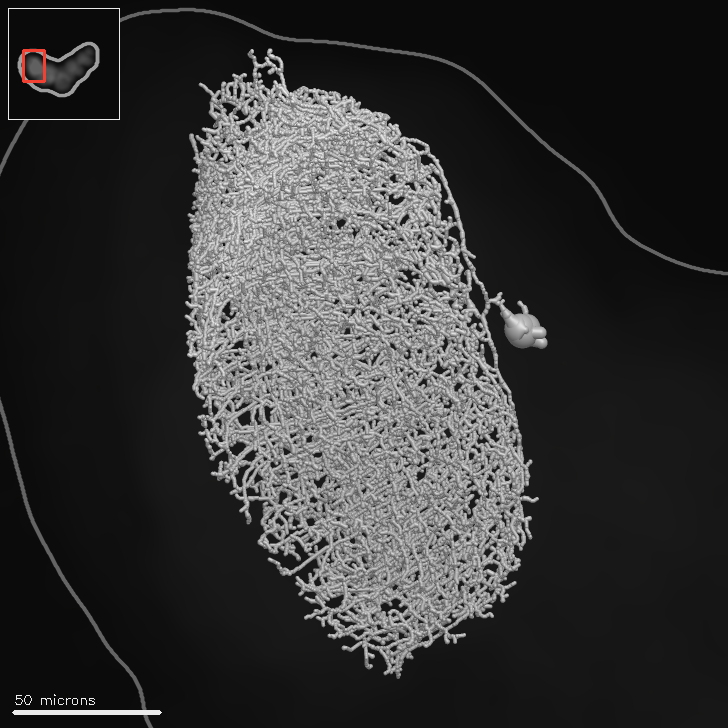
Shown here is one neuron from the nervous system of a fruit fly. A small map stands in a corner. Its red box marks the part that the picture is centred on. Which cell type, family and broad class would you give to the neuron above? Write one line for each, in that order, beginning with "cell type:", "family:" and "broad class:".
cell type: Am1
family: Am
broad class: optic-lobe intrinsic neuron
